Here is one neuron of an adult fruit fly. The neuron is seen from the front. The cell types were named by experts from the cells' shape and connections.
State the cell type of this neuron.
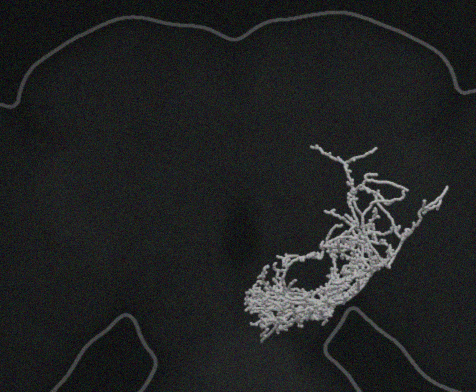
GNG506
